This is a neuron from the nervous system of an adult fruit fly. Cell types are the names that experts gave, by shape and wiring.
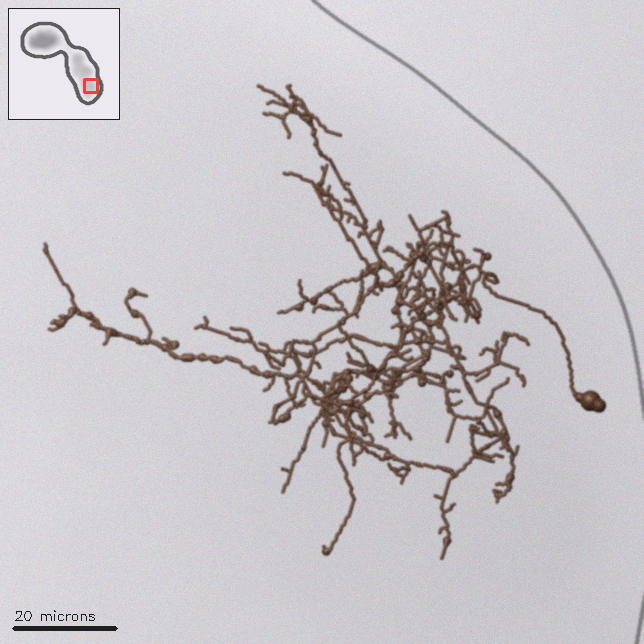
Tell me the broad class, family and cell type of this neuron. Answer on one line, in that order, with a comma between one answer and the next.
nerve-cord intrinsic neuron, hemilineage 13B, IN13B077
